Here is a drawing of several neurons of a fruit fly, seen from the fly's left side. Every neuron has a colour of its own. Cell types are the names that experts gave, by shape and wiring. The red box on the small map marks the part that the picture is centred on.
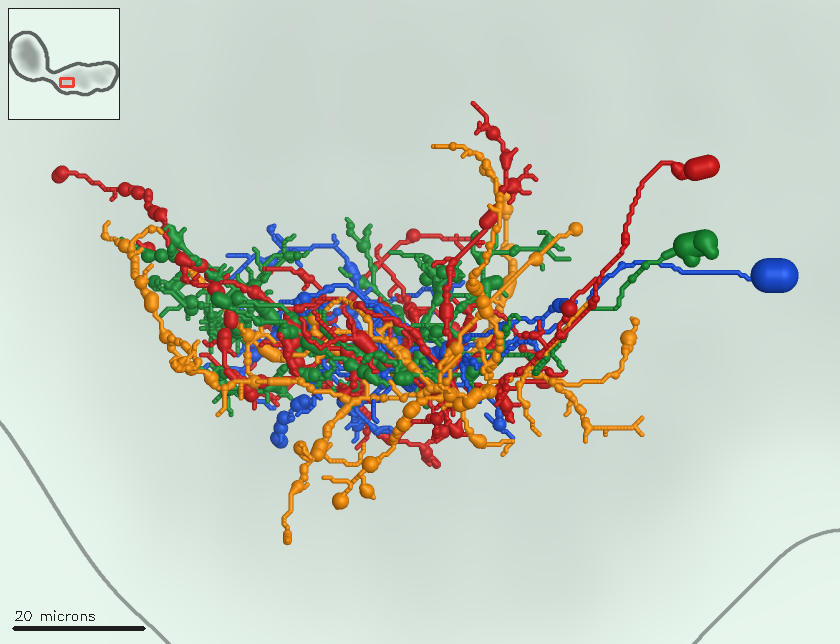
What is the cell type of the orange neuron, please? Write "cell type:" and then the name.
cell type: IN20A.22A071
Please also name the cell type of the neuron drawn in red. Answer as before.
cell type: IN20A.22A056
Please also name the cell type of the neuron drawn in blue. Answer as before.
cell type: IN20A.22A089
